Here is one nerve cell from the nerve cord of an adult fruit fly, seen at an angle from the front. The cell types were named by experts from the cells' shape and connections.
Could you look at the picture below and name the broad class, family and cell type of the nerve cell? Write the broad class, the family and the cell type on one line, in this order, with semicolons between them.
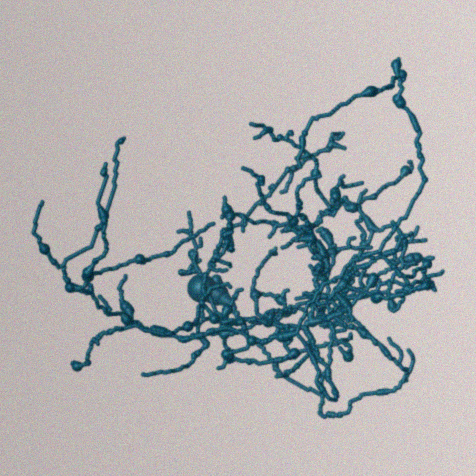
nerve-cord intrinsic neuron; hemilineage 01B; IN01B033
